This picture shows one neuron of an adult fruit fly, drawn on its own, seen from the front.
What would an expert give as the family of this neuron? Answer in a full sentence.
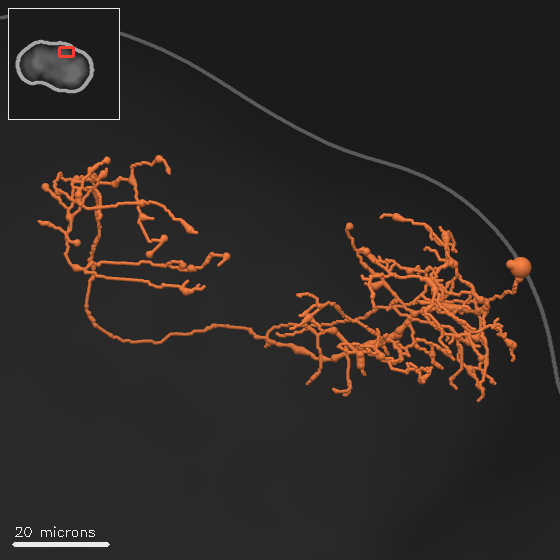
The family is hemilineage LHp3.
